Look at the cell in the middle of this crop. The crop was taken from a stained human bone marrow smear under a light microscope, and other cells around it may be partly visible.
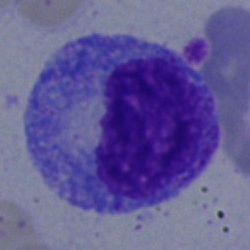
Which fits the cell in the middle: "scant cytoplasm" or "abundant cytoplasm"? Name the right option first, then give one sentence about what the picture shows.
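Abundant cytoplasm. The cytoplasm is plentiful and stains blue.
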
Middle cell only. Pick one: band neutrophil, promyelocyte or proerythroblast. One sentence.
Regarding the central cell, it is a promyelocyte.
